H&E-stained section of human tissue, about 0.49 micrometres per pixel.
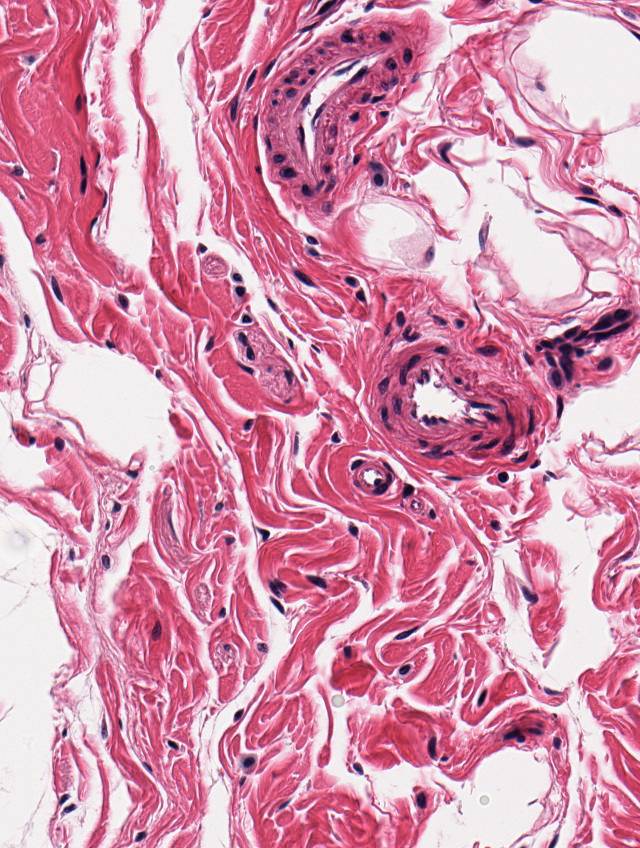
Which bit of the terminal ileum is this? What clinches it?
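Dense connective tissue fills this field, most of it bright pink, wavy fibre bundles.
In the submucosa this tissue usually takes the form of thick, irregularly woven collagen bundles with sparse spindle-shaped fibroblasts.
The nuclei among the fibres look dark, sparse and elongated.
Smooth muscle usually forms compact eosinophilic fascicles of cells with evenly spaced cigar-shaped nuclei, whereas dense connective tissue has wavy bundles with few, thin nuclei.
Just right of the centre sits a small artery with a thick, cellular muscular wall and a narrow open lumen. Epithelium, though, is nowhere in the field.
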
